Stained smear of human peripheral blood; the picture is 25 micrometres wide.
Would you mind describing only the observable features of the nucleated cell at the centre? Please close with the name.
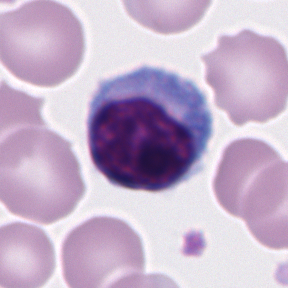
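This one has a single rounded nucleus, with no lobes at all. Its chromatin is dark purple and coarsely clumped. You won't find any distinct nucleoli in there. The cytoplasm doesn't carry any coarse or brightly coloured granules either. It's a typical lymphocyte.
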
